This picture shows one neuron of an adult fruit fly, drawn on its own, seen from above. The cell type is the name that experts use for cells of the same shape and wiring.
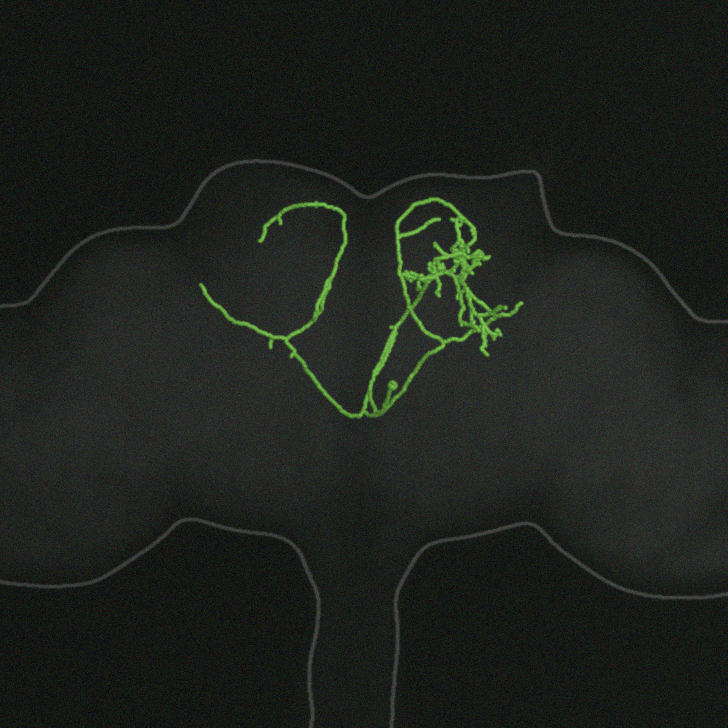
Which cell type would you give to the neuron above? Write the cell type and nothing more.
CB2035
